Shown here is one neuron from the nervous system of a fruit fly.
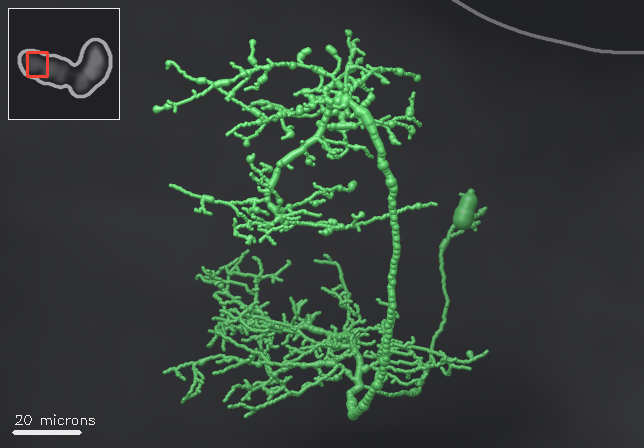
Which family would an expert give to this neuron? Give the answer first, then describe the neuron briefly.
The family is hemilineage 01A. This is a nerve-cord intrinsic neuron. It is in the nerve cord and does not reach the brain. Its cell body lies on the right of the picture. From top to bottom in the picture it spans about 120 microns.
